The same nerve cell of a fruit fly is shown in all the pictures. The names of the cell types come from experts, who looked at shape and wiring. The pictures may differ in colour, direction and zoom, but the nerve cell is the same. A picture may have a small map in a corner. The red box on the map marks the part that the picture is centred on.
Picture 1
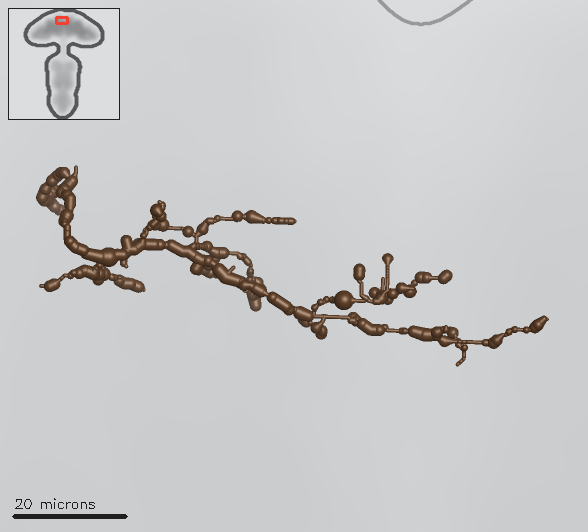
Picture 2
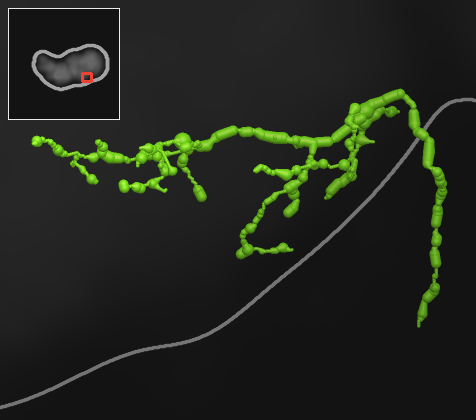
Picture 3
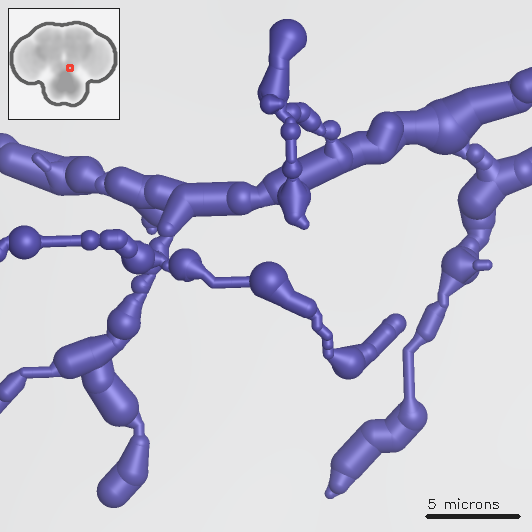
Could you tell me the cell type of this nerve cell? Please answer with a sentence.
The cell type is aPhM5.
